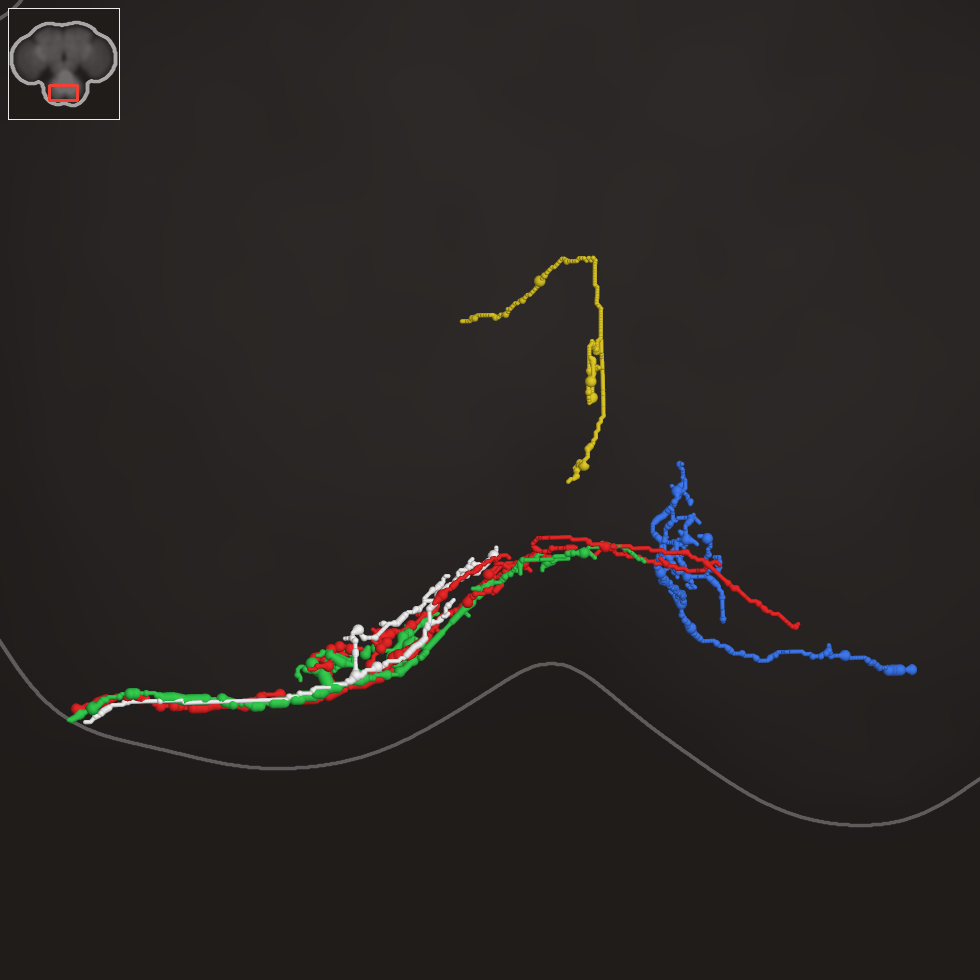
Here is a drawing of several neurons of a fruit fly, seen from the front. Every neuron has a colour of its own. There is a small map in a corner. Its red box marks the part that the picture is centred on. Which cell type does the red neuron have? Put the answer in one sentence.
The cell type is LgLG8.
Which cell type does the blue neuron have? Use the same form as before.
The cell type is LgLG1b.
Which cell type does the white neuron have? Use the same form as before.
The cell type is LgLG2.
